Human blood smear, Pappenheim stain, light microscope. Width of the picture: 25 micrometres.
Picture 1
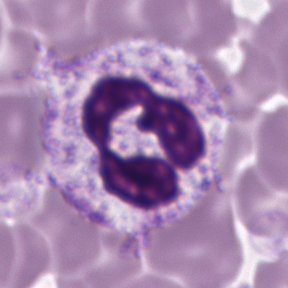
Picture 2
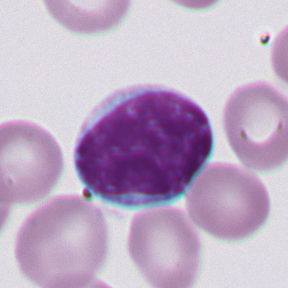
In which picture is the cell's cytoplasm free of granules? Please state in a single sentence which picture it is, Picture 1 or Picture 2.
There are no visible granules in the cytoplasm of the cell in Picture 2.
